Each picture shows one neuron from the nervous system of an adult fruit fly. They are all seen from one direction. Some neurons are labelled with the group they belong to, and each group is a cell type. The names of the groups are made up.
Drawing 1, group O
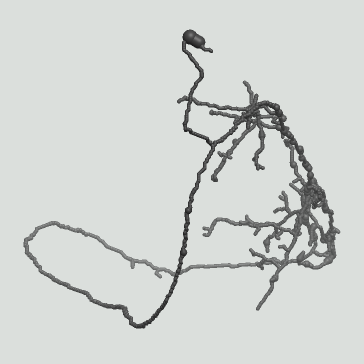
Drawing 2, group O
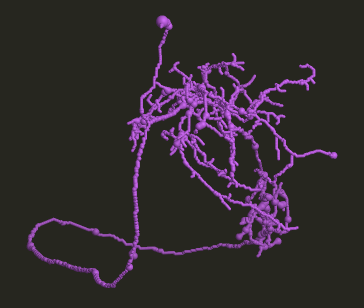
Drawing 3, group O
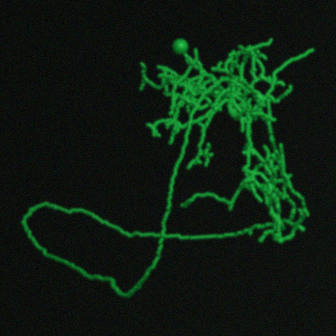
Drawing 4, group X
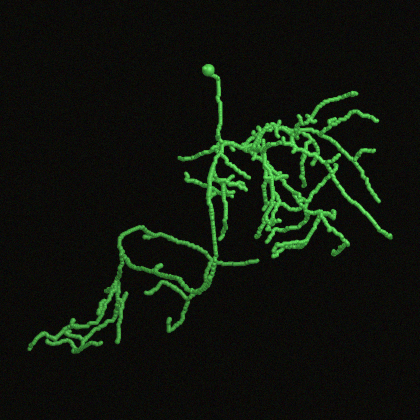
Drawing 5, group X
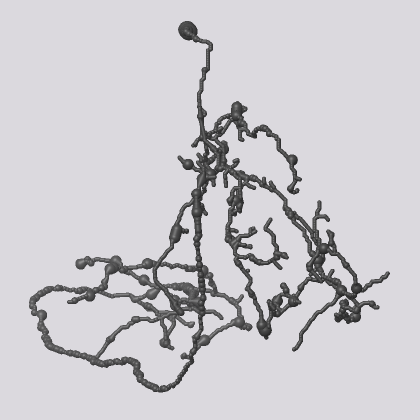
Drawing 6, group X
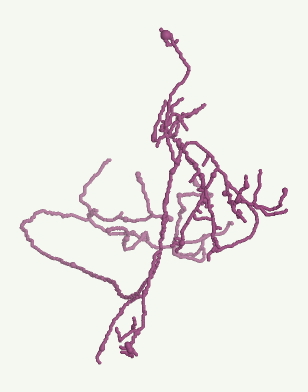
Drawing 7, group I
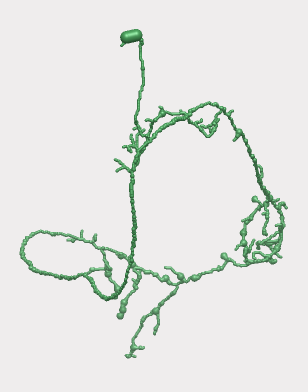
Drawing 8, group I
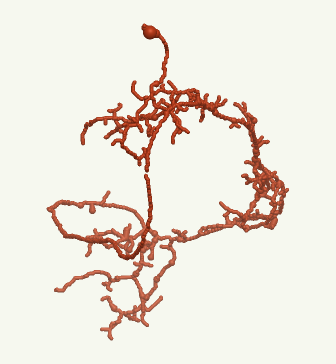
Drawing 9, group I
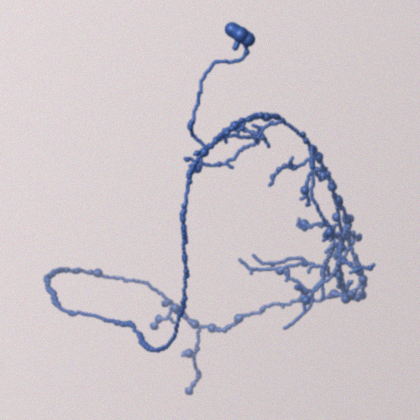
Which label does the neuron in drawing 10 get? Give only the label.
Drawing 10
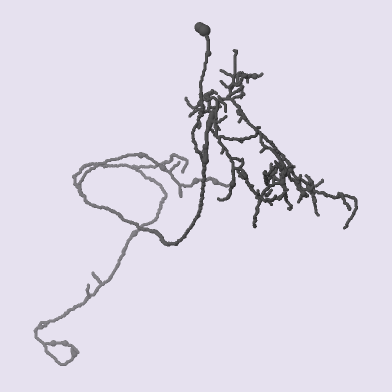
group X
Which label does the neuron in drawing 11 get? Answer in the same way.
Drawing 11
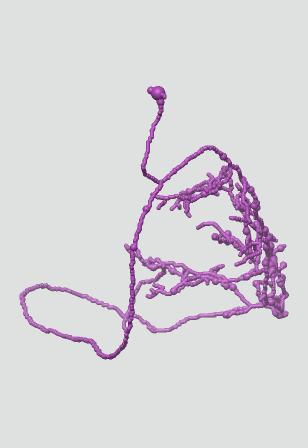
group O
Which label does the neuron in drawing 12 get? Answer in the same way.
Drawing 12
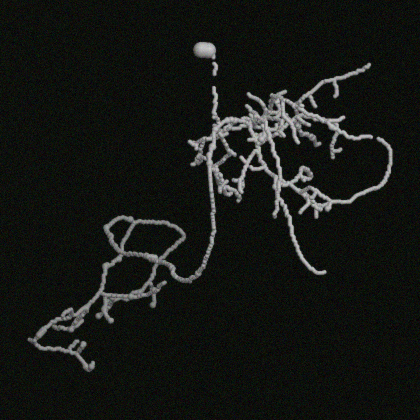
group X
